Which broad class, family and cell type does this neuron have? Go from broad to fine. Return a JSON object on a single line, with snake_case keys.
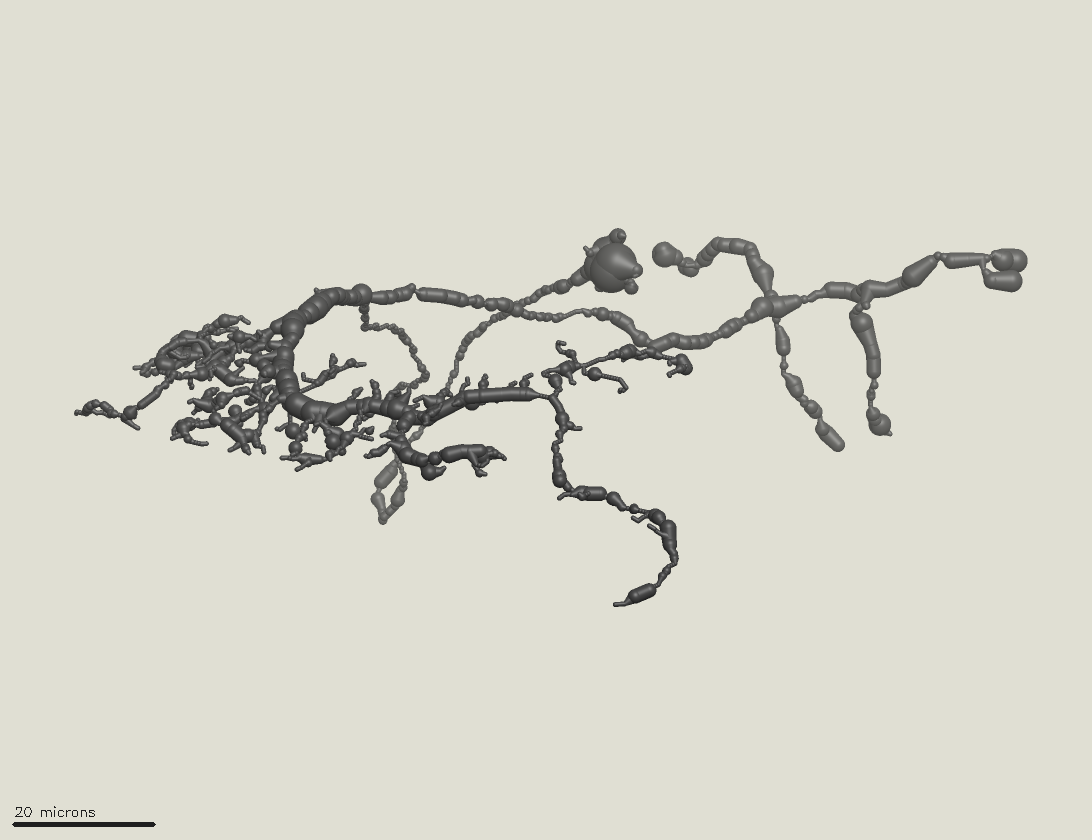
{"broad_class": "nerve-cord intrinsic neuron", "family": "hemilineage 11B", "cell_type": "IN11B003"}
